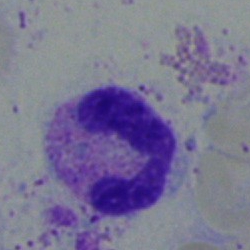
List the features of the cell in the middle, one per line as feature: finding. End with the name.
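Outline: roughly round
Nucleus: curved, C-shaped band, open side facing left
Nucleoli: none visible
Granules: fine, pinkish-purple, scattered through the cytoplasm
Name: band neutrophil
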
